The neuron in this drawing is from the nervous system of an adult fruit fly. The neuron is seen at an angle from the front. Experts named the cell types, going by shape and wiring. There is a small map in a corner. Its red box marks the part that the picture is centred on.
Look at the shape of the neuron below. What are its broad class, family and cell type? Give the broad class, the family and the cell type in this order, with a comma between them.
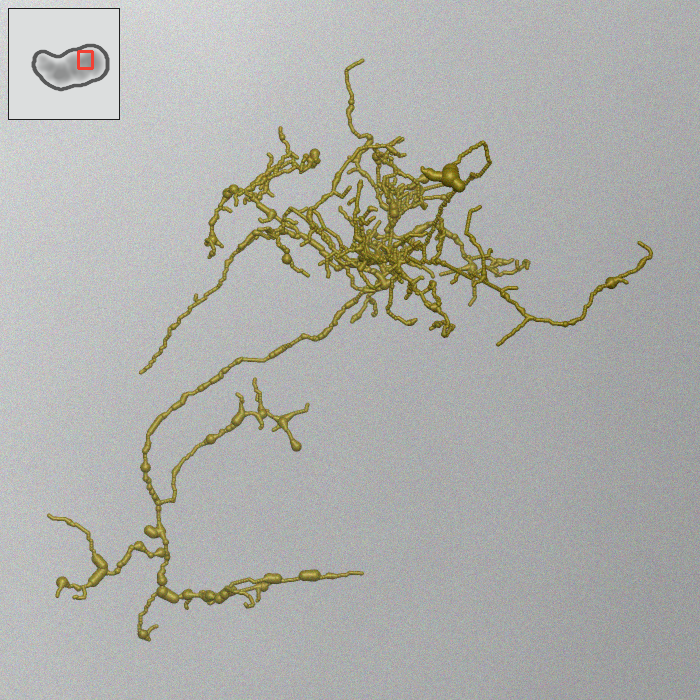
central-brain intrinsic neuron, hemilineage SMPad2, SMP065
